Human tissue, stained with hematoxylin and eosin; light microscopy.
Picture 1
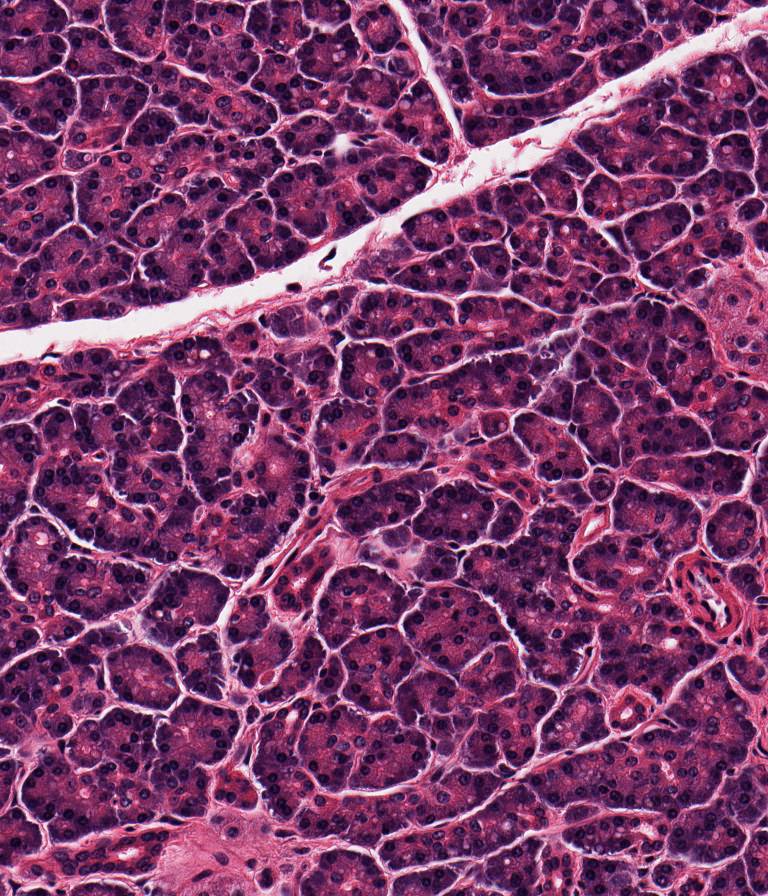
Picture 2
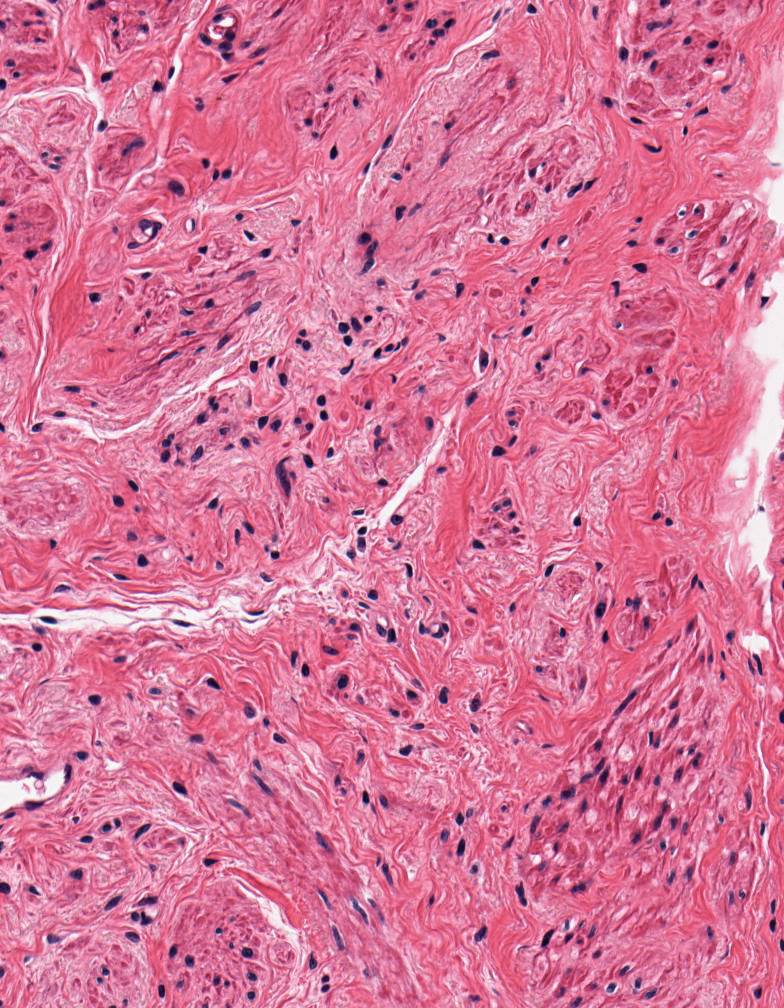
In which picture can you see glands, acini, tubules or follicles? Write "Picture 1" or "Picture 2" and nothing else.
Picture 1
